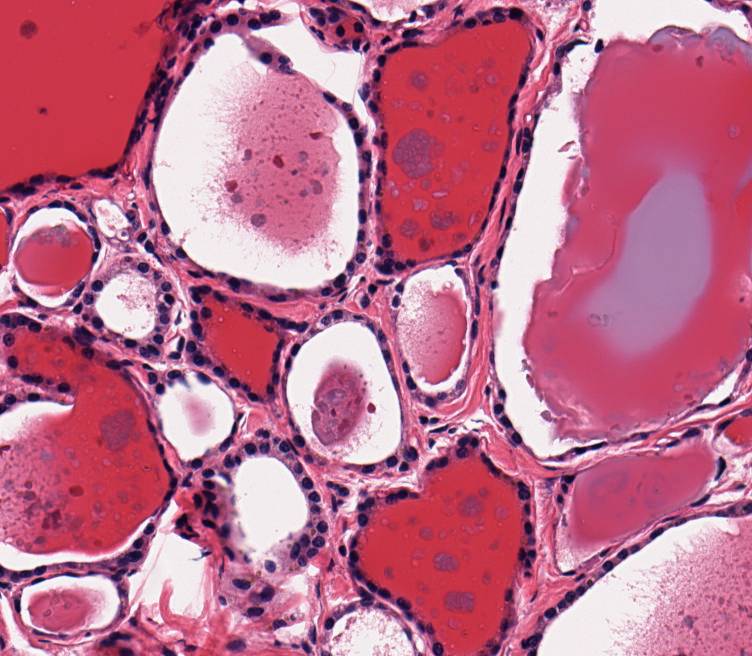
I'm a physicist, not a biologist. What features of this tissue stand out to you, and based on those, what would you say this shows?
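Closed, rounded follicles of widely varying size, packed closely together, make up the whole field. A single layer of flattened to low cuboidal epithelial cells lines each follicle; their small, round, dark-staining nuclei form one evenly spaced row. The largest follicle, at the right edge, shows a paler central area in its contents. The tissue is thyroid.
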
